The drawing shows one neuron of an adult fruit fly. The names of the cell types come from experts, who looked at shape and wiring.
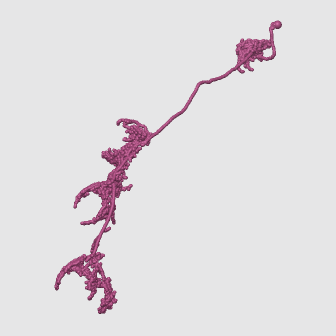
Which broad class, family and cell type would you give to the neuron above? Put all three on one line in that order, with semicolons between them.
descending neuron; hemilineage MX3; DNge104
